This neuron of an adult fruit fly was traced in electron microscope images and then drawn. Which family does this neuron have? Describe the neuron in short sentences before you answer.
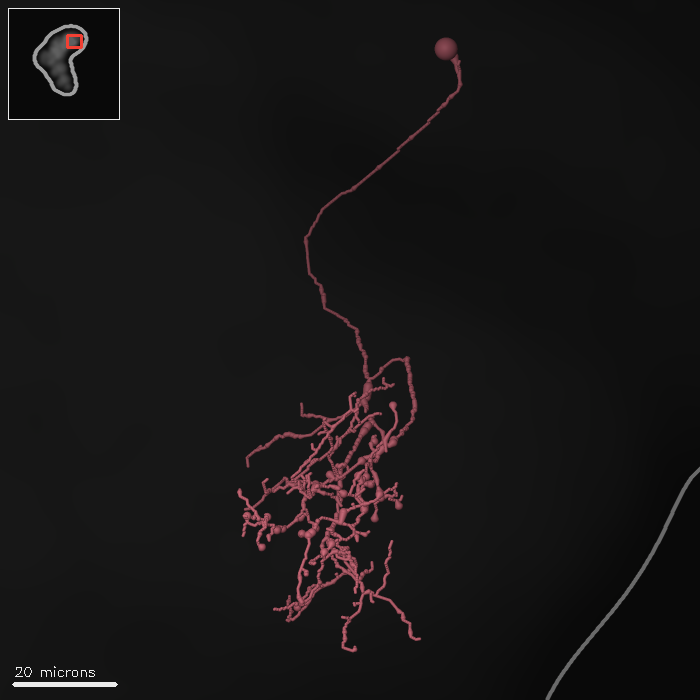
From top to bottom in the picture it spans about 120 microns. The picture shows dozens of branch ends. It is a central-brain intrinsic neuron. The family is hemilineage SLPav3.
